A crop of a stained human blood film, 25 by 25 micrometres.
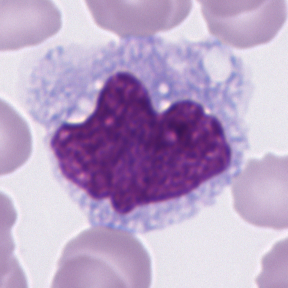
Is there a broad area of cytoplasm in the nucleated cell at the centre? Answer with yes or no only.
Yes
